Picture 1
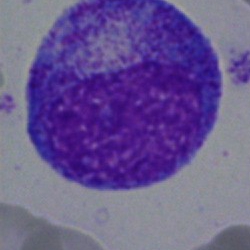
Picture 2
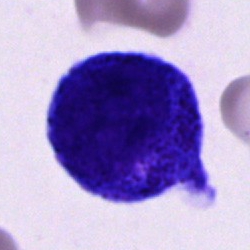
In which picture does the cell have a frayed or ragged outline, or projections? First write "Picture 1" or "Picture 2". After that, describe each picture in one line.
Picture 2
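Picture 1: The cell outline is round and smooth.
Picture 2: A single short tail-like projection extends from the lower right edge of the cell.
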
